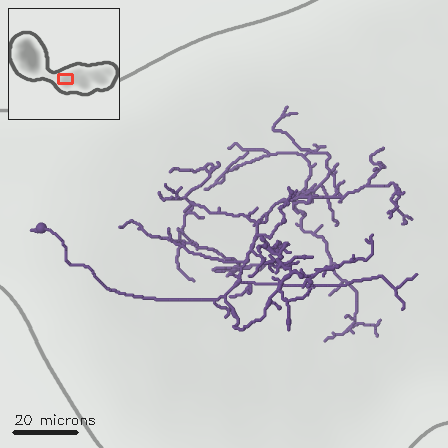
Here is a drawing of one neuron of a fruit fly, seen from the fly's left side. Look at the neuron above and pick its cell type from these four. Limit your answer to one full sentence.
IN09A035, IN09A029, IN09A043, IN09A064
It is to cell type IN09A043 that the neuron belongs.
